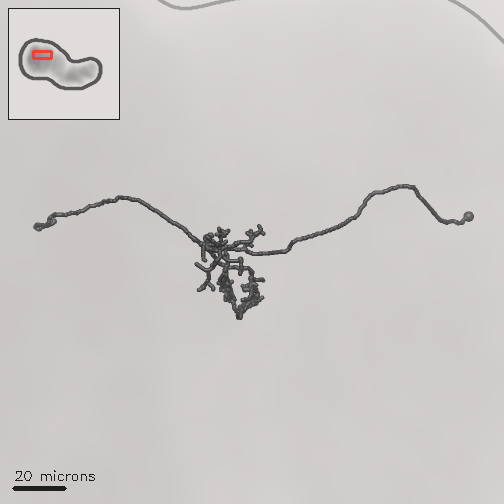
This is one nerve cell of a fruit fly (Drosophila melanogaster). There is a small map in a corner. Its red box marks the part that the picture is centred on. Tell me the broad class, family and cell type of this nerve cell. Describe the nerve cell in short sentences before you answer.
Its cell body lies on the right of the picture. By the scale bar it is about 170 microns wide in this view. It is a central-brain intrinsic neuron. Its family is called class CX. The cell type is FC3_b.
